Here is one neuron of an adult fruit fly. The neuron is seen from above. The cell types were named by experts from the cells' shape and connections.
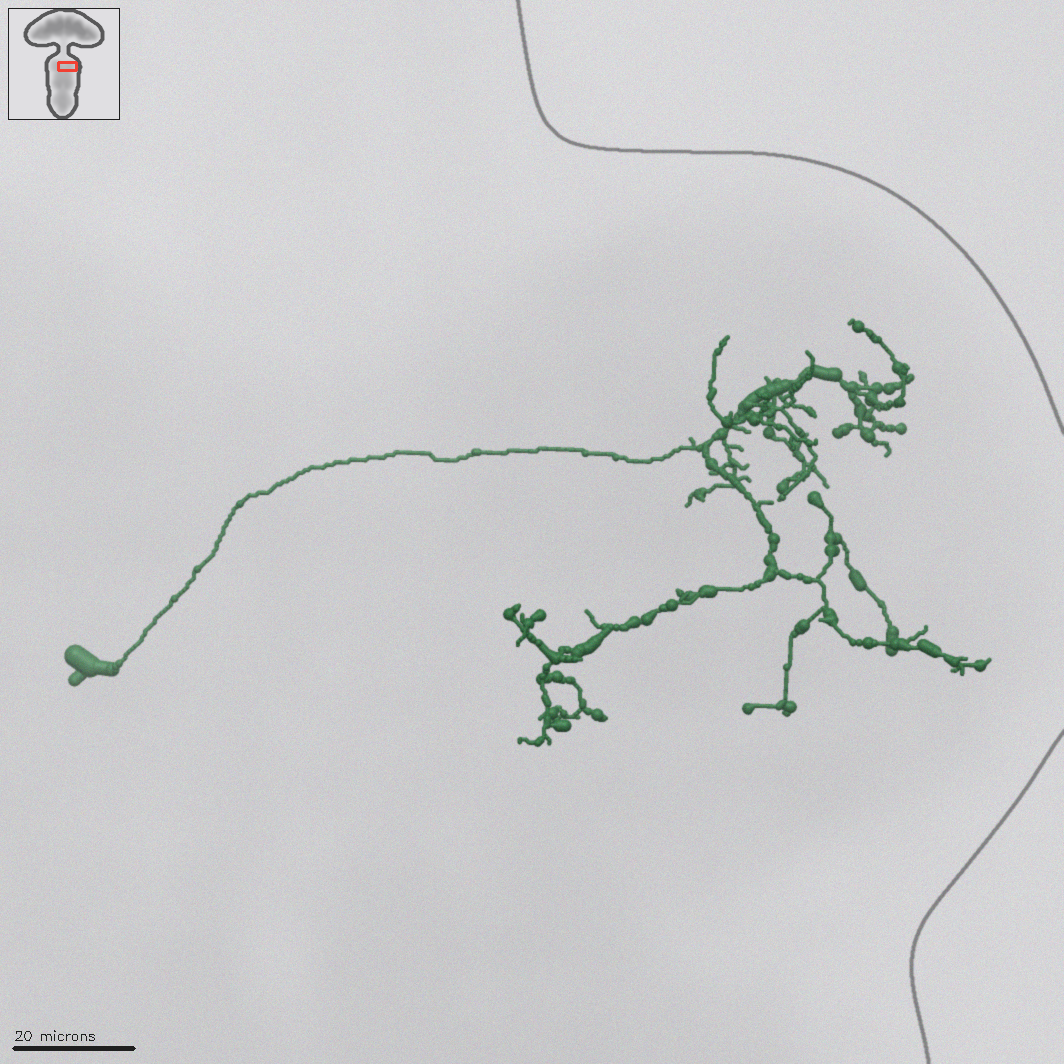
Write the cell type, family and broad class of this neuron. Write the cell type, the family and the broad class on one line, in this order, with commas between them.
IN13B079, hemilineage 13B, nerve-cord intrinsic neuron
